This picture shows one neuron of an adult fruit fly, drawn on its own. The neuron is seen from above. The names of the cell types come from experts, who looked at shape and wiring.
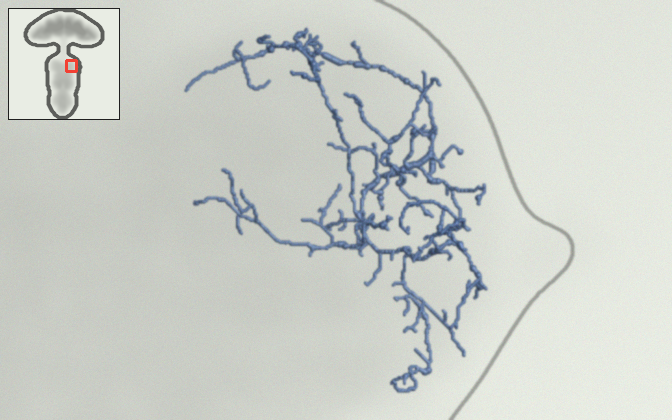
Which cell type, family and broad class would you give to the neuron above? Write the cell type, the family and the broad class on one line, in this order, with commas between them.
IN20A.22A038, hemilineage 20A.22A, nerve-cord intrinsic neuron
